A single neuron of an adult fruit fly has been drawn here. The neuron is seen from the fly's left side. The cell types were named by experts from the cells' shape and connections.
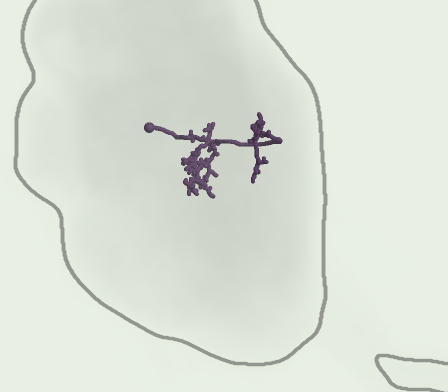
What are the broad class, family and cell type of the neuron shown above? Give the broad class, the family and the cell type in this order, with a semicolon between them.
optic-lobe intrinsic neuron; Tm; Tm35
